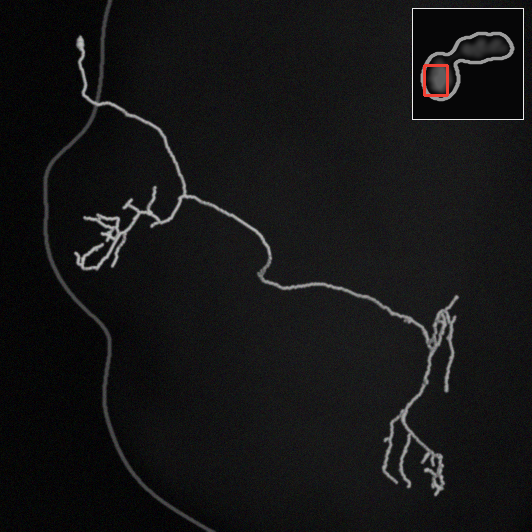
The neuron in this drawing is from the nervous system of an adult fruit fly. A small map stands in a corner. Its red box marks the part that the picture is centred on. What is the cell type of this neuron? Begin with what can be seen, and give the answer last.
The cell body can be seen at the upper left of the picture. As drawn here it is about as wide as it is tall. This is a central-brain intrinsic neuron. It is of cell type M_vPNml54.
